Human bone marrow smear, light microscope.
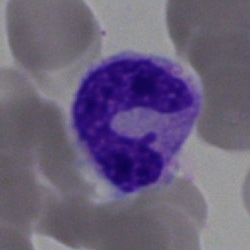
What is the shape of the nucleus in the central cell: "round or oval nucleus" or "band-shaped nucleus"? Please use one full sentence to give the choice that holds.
Within this cell, the nucleus runs as one curved band without separate lobes.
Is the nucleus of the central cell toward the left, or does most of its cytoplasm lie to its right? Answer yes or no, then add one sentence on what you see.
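Yes. The cytoplasm is scant and lies mostly on the right side of the nucleus.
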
